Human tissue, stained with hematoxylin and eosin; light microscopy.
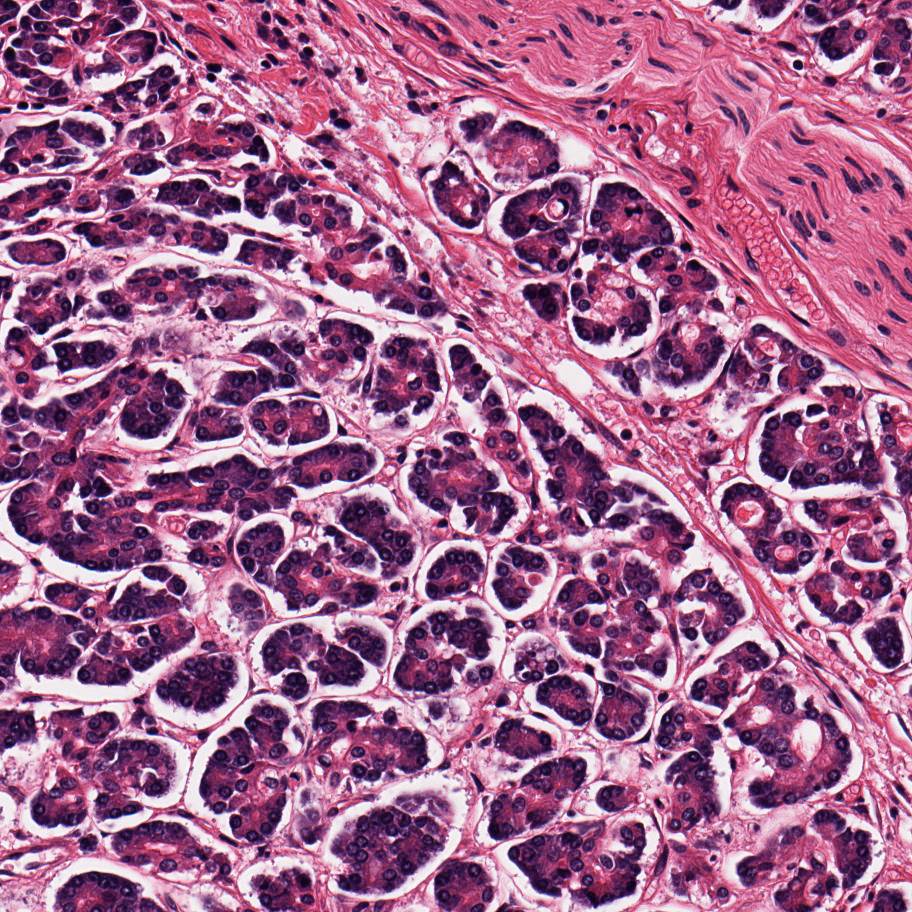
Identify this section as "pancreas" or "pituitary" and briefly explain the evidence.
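Pancreas. Closely packed rounded to lobulated acini fill most of the field; lumens small or barely visible. Looser connective tissue band, upper middle to lower right, splits them into two groups. Within each, thin delicate stroma between acini. Cells: round dark nuclei, dark purple granular cytoplasm.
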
